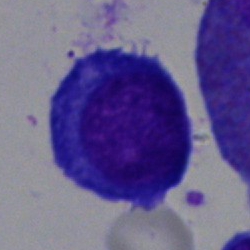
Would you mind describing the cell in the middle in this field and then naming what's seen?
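Round, I'd say, with a slightly uneven edge, and a few small short projections sticking out at the top. The chromatin is purple and finely stippled, not in coarse blocks. I find no distinct granules in the cytoplasm. This is a plasma cell.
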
